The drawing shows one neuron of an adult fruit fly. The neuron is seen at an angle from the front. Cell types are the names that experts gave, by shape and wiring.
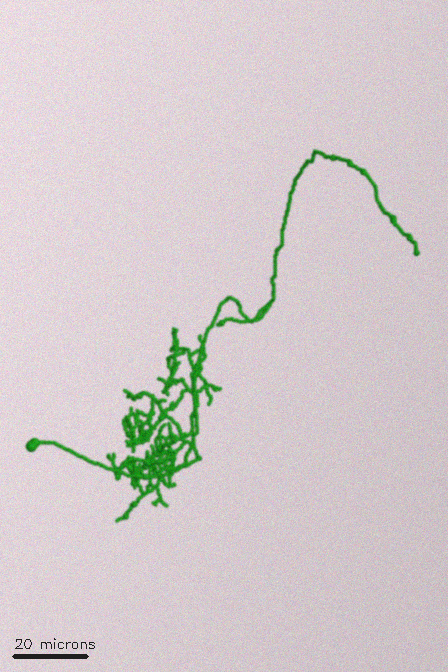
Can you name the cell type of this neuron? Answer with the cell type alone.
LoVP6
